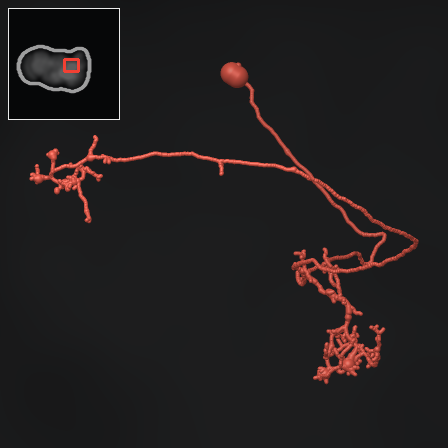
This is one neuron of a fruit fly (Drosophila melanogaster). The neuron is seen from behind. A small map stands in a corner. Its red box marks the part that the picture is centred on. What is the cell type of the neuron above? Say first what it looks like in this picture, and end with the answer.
The cell body is at the top of the picture. In this view it is about as wide as it is tall. It is an optic-lobe intrinsic neuron. Its cell type is Tm5b.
